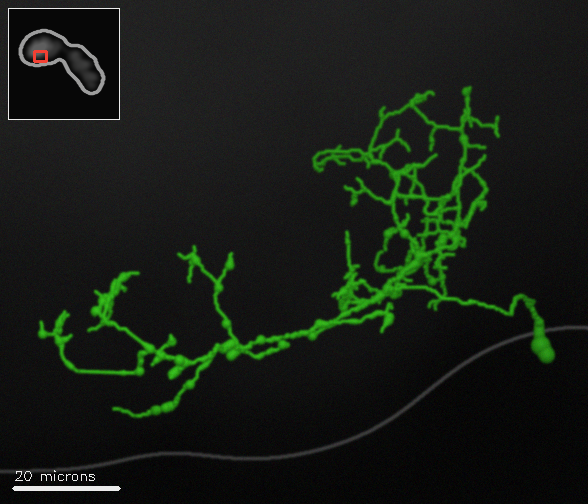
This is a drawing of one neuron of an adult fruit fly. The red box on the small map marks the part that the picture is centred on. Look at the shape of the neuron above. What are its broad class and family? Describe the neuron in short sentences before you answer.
By the scale bar it is about 95 microns wide in this view. The picture shows dozens of branch ends. Its broad class is central-brain intrinsic neuron. The family is hemilineage SLPp&v1_posterior.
